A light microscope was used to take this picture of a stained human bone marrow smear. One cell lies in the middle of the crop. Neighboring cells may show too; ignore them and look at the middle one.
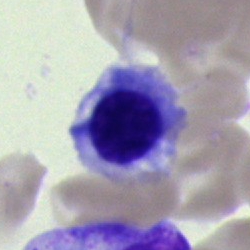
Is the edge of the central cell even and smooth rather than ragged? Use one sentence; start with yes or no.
No, the cell lacks a smooth edge; its outline is rough.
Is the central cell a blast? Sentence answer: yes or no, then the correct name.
No, the middle one is a normoblast rather than a blast.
